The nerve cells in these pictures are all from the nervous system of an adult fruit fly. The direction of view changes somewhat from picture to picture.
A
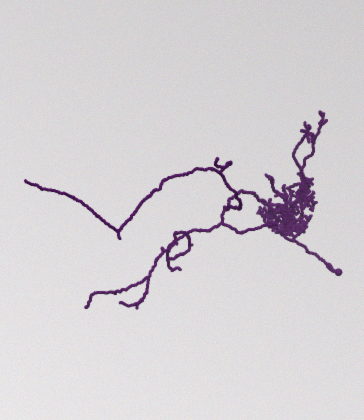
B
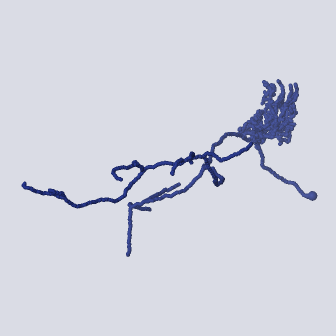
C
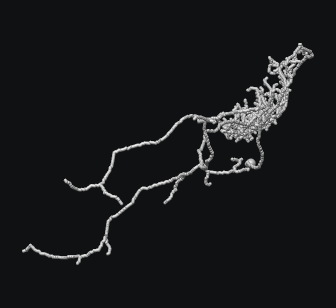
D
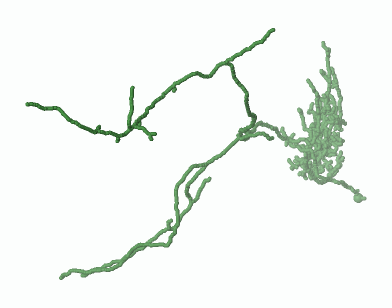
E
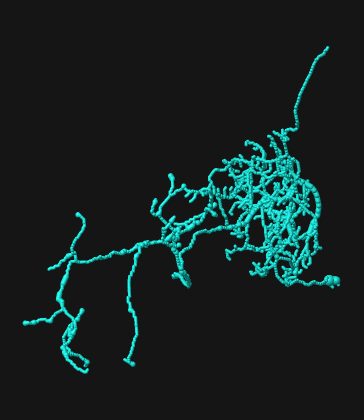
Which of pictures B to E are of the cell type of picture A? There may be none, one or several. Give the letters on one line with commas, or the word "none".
B, C, D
